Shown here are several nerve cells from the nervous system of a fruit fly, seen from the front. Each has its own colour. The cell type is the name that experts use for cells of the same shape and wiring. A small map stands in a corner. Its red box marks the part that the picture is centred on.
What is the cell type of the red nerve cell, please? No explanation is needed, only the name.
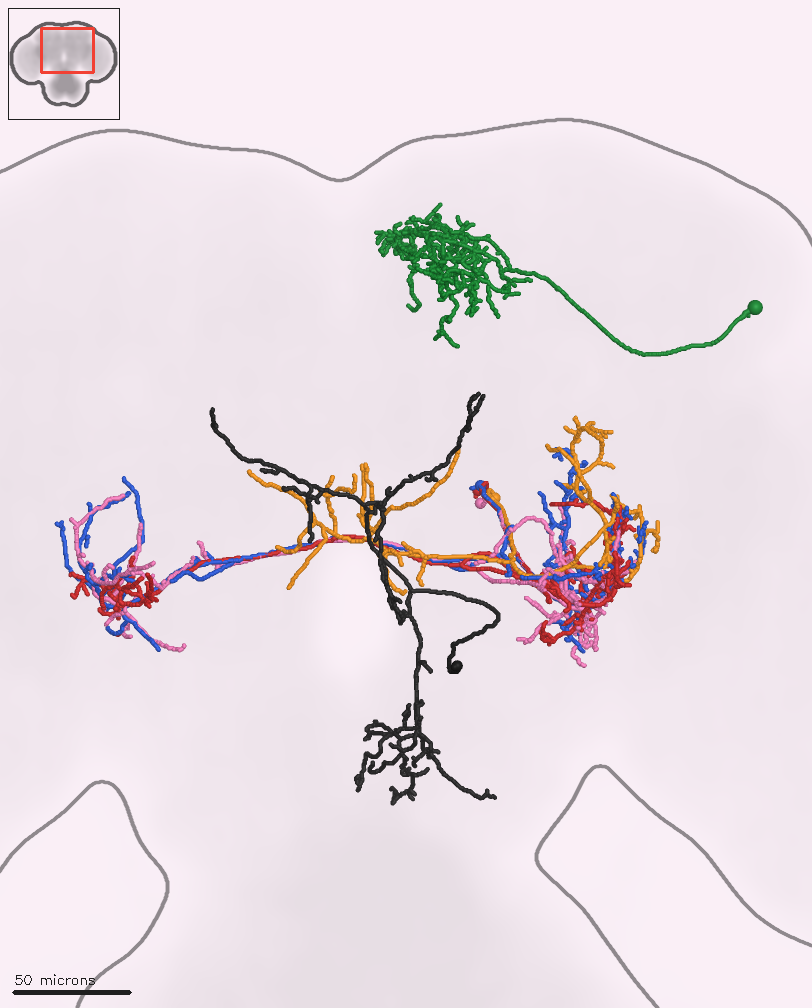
CB1980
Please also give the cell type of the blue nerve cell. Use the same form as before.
CB1983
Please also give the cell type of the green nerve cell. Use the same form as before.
SMP002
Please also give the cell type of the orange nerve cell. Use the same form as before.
PS267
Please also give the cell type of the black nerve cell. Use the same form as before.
VES024_a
